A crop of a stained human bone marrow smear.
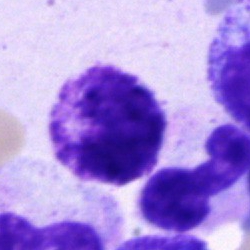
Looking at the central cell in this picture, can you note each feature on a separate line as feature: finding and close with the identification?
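Outline: roughly round
Granules: coarse, dark purple, covering most of the cell
Nucleus: not clearly separable from the overlying granules
Nucleolus: none seen
Name: basophil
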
